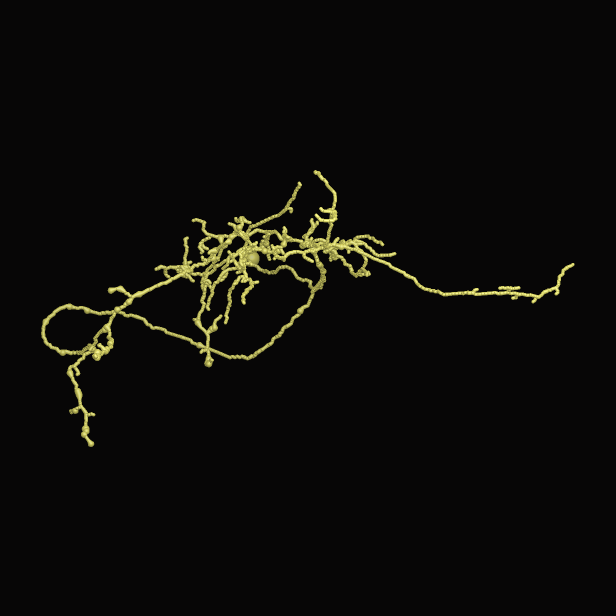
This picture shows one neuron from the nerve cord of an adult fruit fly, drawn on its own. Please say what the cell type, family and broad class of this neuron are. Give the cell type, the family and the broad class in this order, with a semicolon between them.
IN01A069; hemilineage 01A; nerve-cord intrinsic neuron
